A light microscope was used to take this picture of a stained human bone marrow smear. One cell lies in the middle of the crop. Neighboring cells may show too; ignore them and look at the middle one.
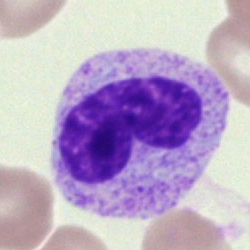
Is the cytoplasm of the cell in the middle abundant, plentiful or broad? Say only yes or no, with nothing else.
Yes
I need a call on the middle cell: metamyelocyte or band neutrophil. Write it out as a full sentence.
The cell at the middle of the crop is recognized as a metamyelocyte.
